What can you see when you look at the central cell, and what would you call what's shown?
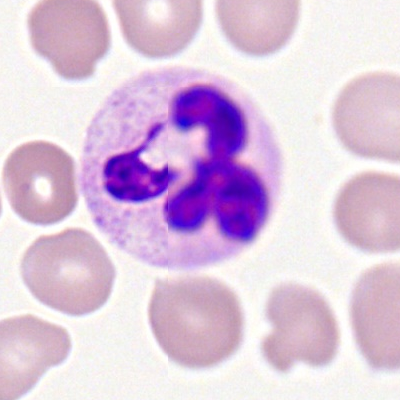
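Looking at this cell, its outline is round and smooth. The nucleus, I notice, is split into several separate lobes, and I can't make out any nucleoli in it. Throughout the cytoplasm there are fine, small pinkish-purple granules. So this is a segmented neutrophil.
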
